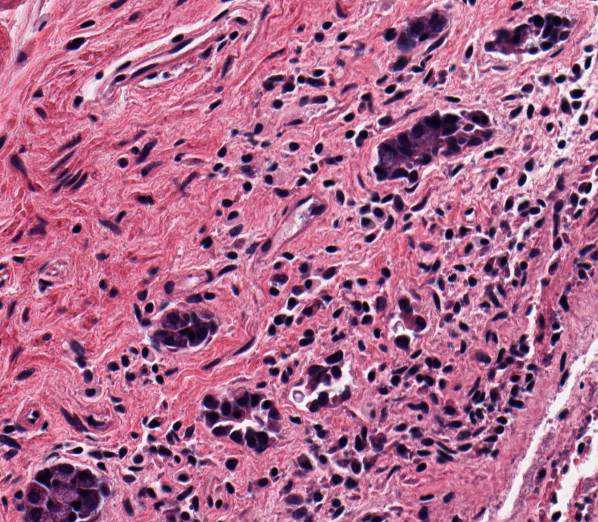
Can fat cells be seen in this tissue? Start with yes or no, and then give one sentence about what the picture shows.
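No. No fat cells are present in the field.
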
